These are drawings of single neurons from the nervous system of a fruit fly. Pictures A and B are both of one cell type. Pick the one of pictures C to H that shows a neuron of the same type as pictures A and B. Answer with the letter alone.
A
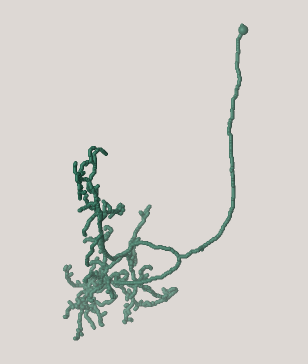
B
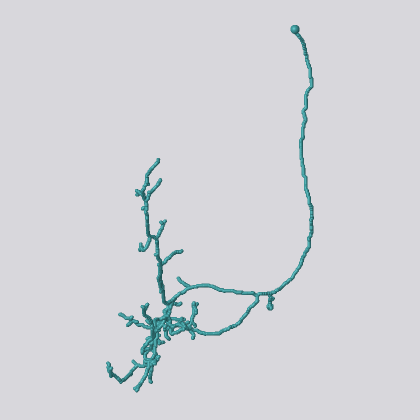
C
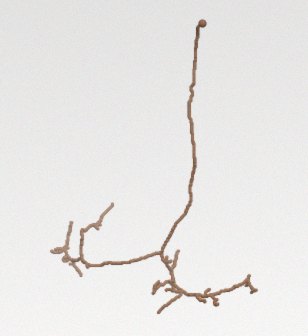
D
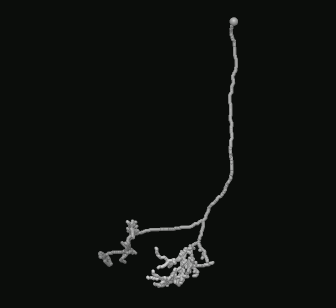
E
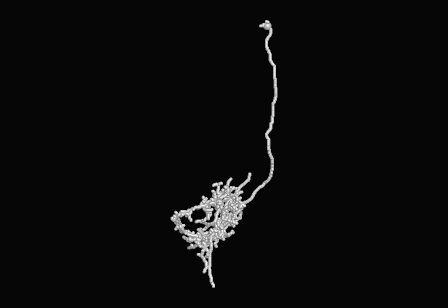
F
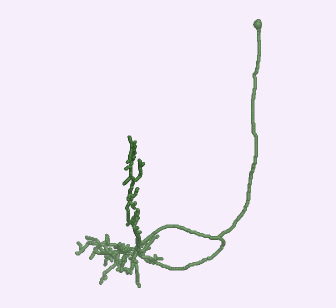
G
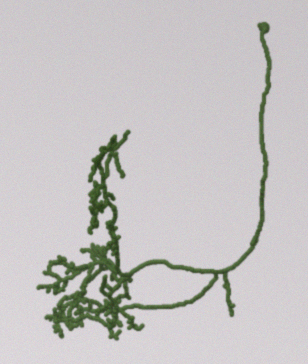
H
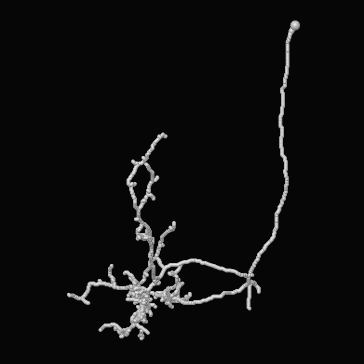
H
